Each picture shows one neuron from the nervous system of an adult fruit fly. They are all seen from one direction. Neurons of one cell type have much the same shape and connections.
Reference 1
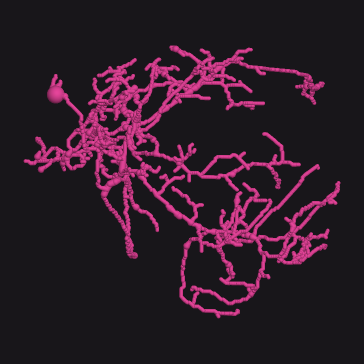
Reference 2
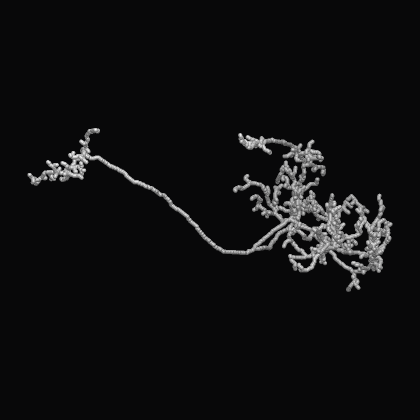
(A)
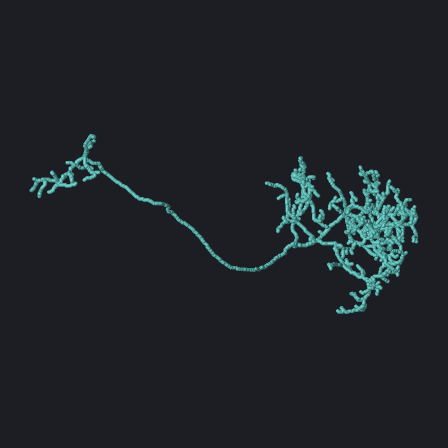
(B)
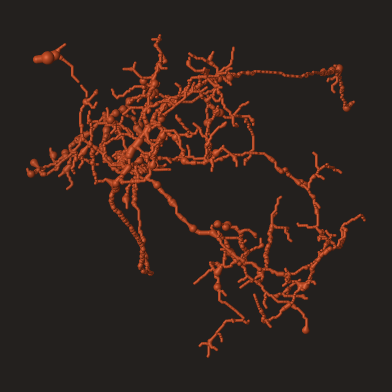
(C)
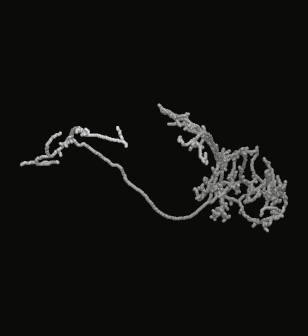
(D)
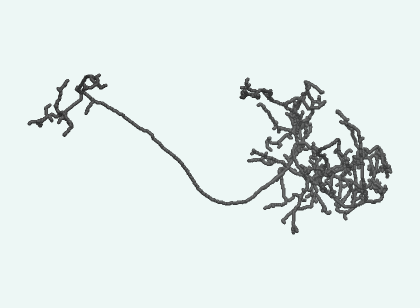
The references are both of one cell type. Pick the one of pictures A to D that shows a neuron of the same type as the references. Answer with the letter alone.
B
